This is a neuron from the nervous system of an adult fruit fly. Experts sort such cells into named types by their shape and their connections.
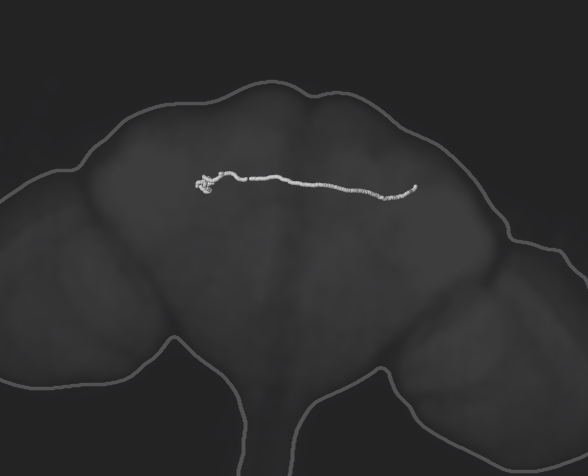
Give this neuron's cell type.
ORN_VL2p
